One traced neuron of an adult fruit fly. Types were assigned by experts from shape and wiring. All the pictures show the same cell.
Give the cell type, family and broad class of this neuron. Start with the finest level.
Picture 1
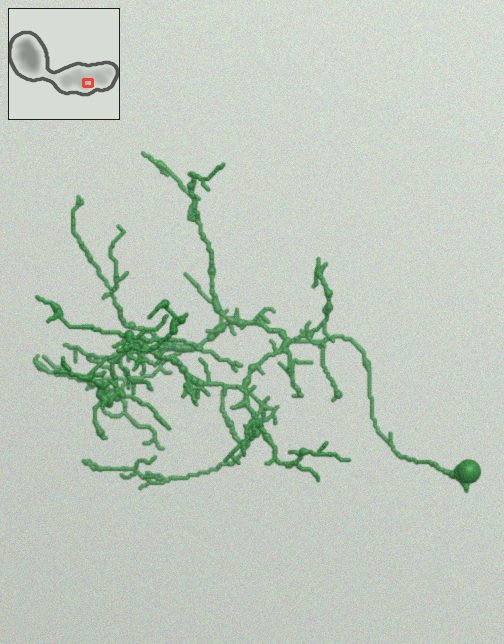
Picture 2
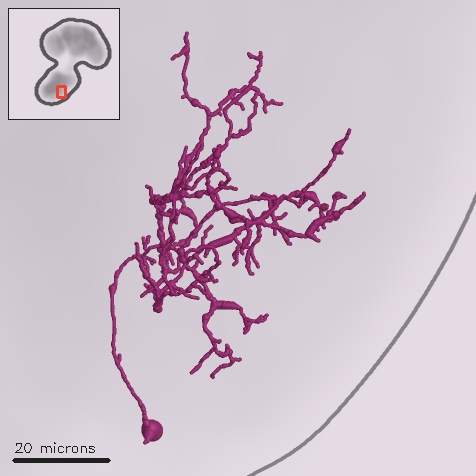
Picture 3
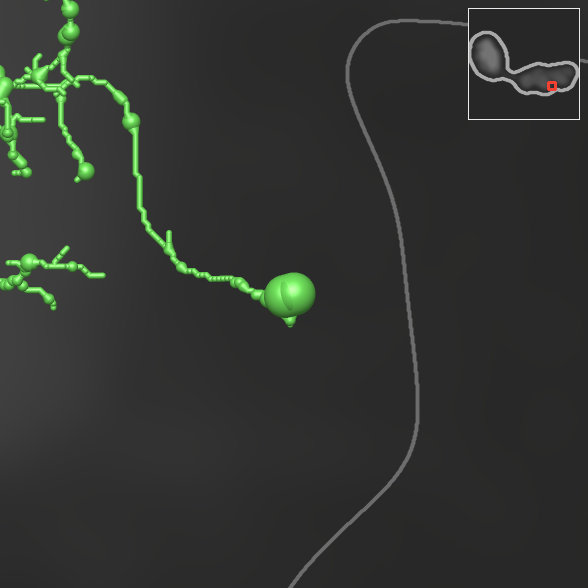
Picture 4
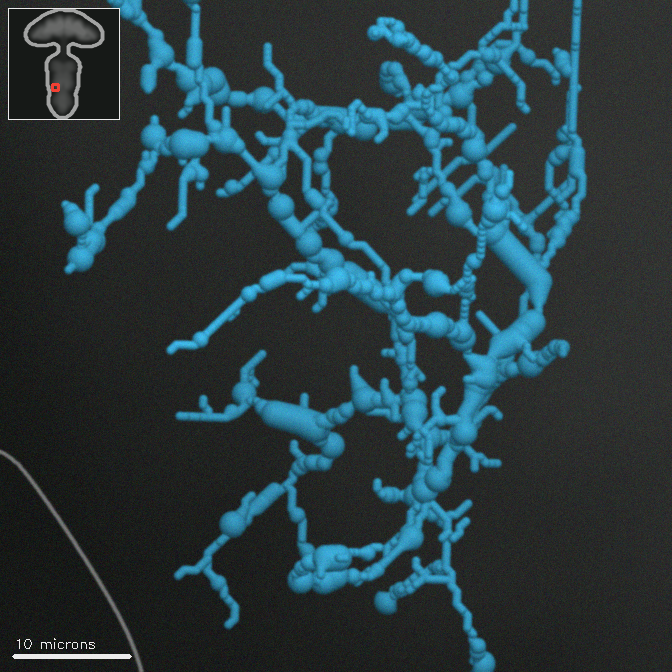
IN20A.22A053; hemilineage 20A.22A; nerve-cord intrinsic neuron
